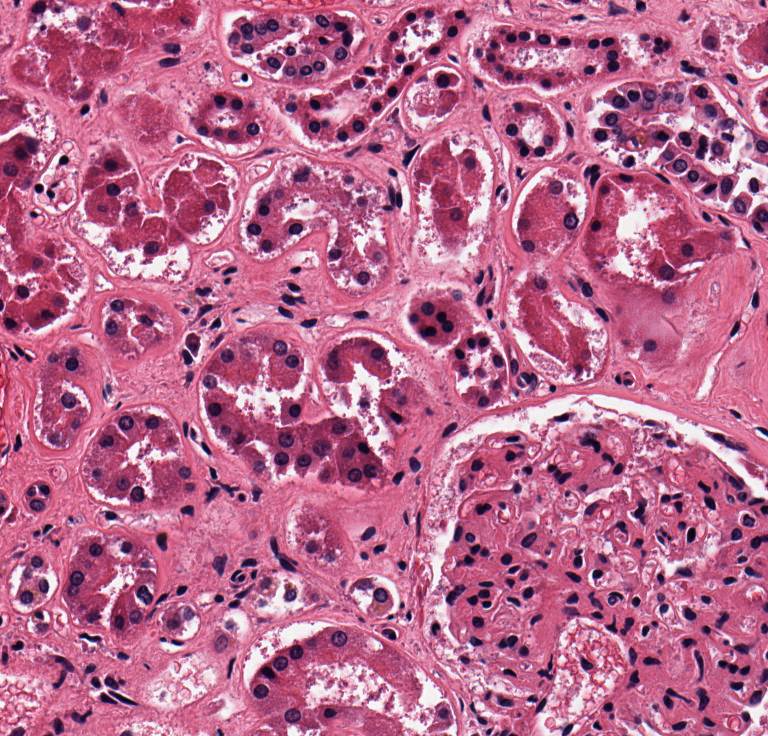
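Renal cortex, H&E. Closely packed tubules cut across fill most of the field; single large glomerulus, lower right. Tubules lined by cuboidal cells with abundant deep pink granular cytoplasm. Lumens narrow and irregular, with frayed, pale, vacuolated material along luminal cell edges. Bands of pale pink fibrous stroma with scattered spindle-shaped nuclei separate tubules.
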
